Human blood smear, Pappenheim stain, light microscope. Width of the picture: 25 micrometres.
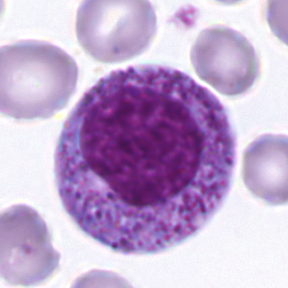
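Promyelocyte in the middle; notice how its nucleus sits toward the upper part, leaving a broader band of cytoplasm beneath. The chromatin is finely stippled, not gathered into dense dark blocks. Numerous purple-red granules are scattered throughout the cytoplasm. Against the lower left of the nucleus there is a paler, less granular area.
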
